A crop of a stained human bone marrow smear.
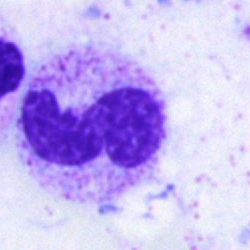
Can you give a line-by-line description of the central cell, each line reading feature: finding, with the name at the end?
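Outline: round
Nucleus: kidney-shaped, a notch cutting into its upper side
Granules: fine, pink-purple, scattered through the cytoplasm
Vacuoles: none seen in the cytoplasm
Name: band neutrophil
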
